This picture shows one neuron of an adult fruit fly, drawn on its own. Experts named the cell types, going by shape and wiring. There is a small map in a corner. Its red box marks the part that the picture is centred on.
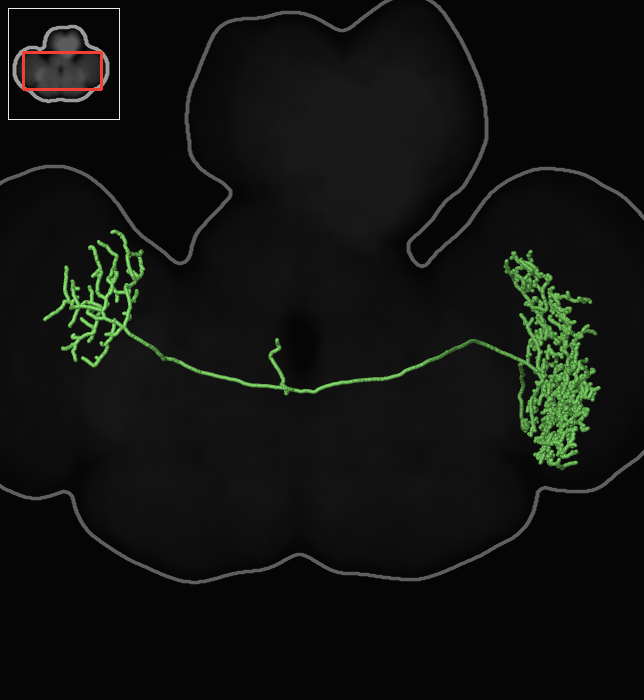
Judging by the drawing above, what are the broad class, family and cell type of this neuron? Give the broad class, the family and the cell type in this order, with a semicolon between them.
optic-lobe intrinsic neuron; MeVPLp; MeVPLp2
